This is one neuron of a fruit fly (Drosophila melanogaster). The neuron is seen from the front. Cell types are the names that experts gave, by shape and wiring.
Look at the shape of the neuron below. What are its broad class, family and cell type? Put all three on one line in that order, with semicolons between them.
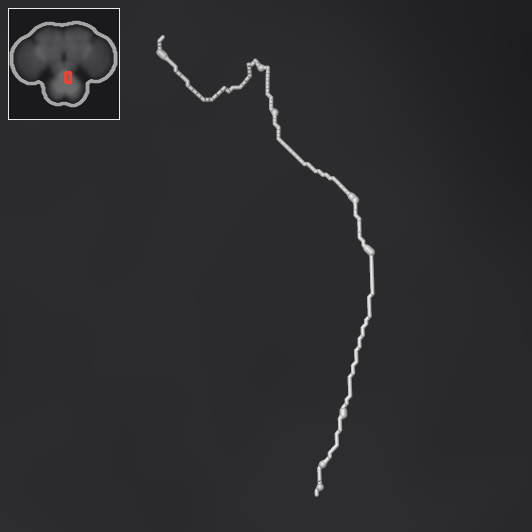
sensory neuron entering the brain; class mechanosensory; BM_InOm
